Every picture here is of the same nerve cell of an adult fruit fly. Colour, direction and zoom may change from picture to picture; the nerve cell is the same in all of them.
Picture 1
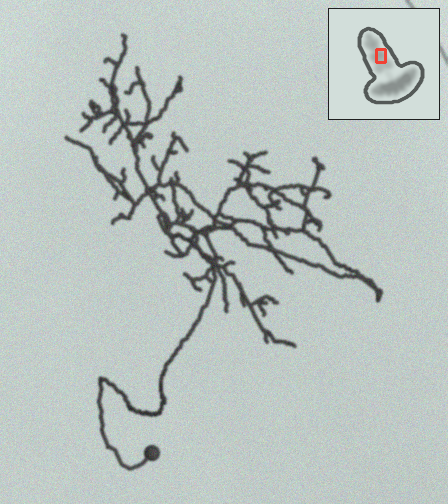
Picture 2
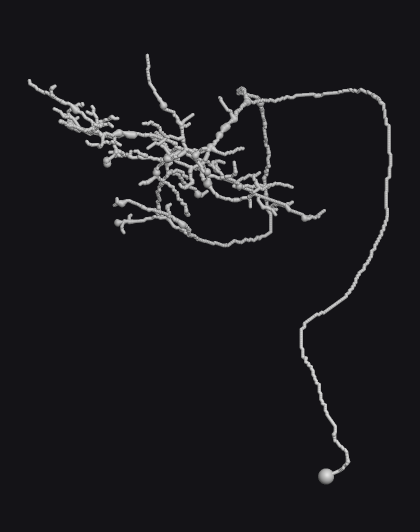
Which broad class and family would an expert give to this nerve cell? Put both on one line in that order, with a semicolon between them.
nerve-cord intrinsic neuron; hemilineage 02A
